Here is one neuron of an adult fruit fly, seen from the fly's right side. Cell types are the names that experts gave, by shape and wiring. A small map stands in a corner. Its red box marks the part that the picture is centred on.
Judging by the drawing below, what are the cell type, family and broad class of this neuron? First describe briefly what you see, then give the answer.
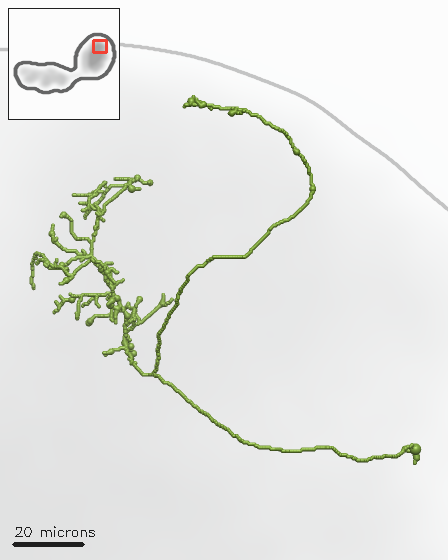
Its cell body lies at the lower right of the picture. From left to right in the picture it spans about 110 microns. Dozens of branch ends can be seen. It is of cell type LHAV7a1_a. Its family is hemilineage AOTUv2. It is a central-brain intrinsic neuron.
